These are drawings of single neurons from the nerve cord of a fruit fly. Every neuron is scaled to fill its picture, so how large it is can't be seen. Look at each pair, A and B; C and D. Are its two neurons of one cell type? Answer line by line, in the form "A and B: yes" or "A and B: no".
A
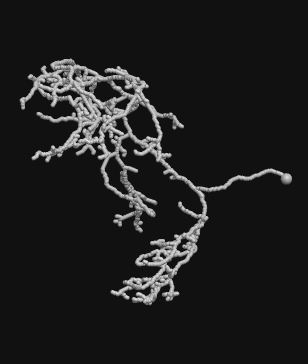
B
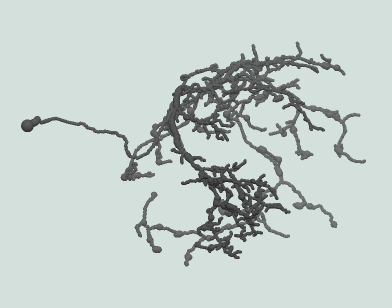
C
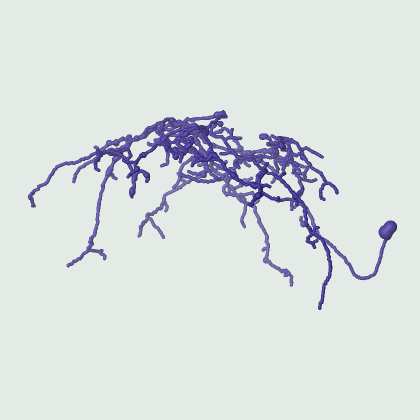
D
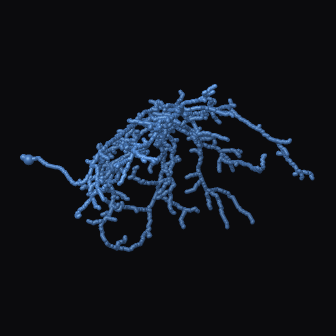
A and B: no
C and D: yes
